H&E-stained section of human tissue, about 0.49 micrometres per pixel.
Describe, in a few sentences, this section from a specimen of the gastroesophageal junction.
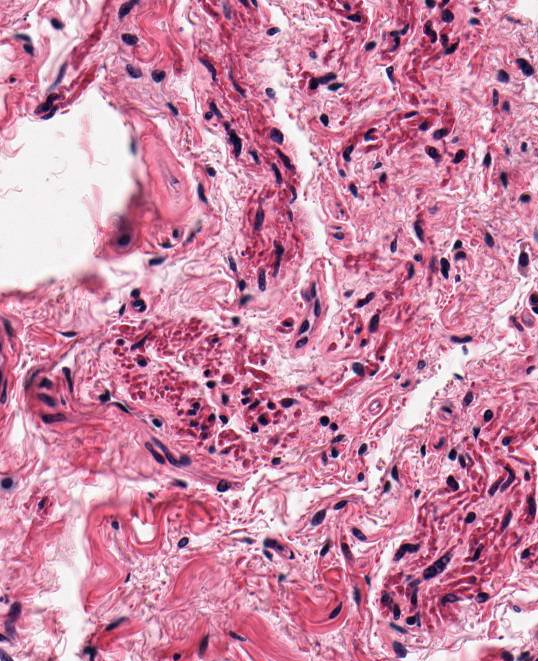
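Loose fibrous connective tissue occupies the entire field, and no epithelium is present anywhere. Most of the nuclei scattered through the stroma are dark, elongated and spindle-shaped. A small vessel packed with red blood cells lies left of centre. In the upper middle and right of the field, narrow white slit-like clefts run between strands of stroma.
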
